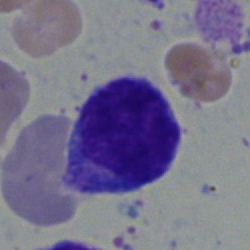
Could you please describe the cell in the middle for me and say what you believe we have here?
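First, the outline: rounded, though a few sides are slightly flattened. The chromatin stains deep purple, and its texture looks fairly even rather than coarsely clumped. Cytoplasm is scant, just a blue crescent lying mainly at the lower left of the nucleus, and I can't see any coarse granules in it. So this is a lymphocyte.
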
